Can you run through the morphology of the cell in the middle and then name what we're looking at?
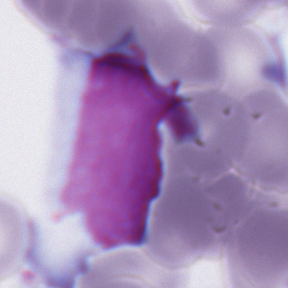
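Hmm, the stained mass is irregular in outline, taller from top to bottom than it is wide, with a small lobe-like tag jutting from its upper right edge. Its chromatin is a fairly even magenta-purple, smooth, with no distinct dark clumps. It's a typical lymphocyte.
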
